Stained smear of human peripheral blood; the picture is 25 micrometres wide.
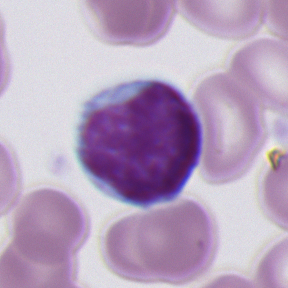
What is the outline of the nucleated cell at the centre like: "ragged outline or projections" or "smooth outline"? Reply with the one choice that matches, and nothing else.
Smooth outline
